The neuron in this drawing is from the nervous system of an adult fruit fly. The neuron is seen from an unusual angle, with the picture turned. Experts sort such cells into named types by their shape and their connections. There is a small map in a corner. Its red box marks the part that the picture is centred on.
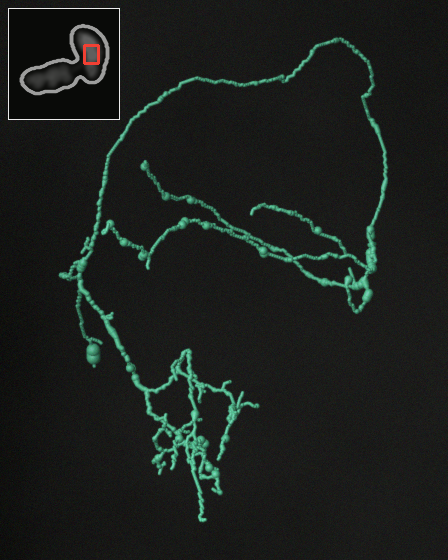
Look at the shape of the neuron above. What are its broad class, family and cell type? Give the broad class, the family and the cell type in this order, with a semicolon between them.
central-brain intrinsic neuron; hemilineage DL1_dorsal; LHPV5b3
